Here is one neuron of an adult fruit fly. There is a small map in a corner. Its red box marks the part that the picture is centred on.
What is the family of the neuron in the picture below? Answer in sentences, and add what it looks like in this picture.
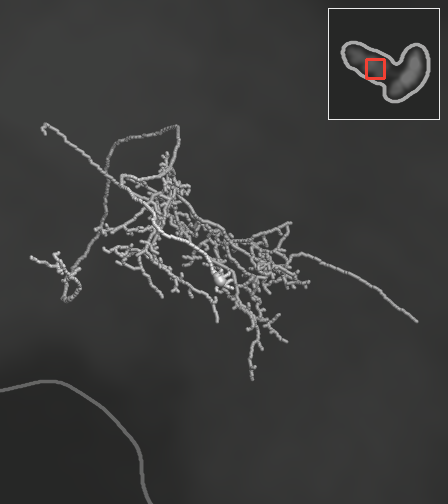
The family is hemilineage 02A. Its broad class is nerve-cord intrinsic neuron. The cell body is in the middle of the picture. The picture shows dozens of branch ends.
